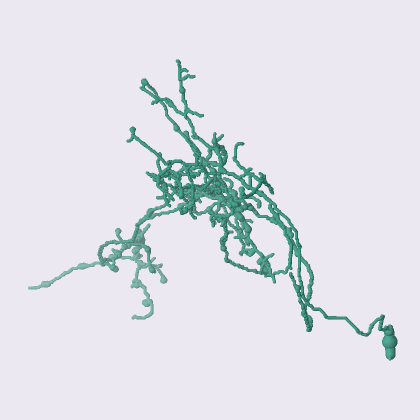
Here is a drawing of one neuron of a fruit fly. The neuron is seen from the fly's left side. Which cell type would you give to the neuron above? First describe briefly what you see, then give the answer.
Its cell body lies at the lower right of the picture. Dozens of branch ends can be seen. This is a central-brain intrinsic neuron. Its cell type is CL282.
